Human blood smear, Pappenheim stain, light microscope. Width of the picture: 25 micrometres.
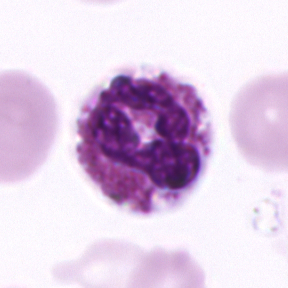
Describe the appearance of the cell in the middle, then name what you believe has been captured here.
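Several lobes make up the nucleus here, curving around a pale central area. The chromatin strikes me as dark purple and coarsely clumped, and I can't make out any nucleoli. The cytoplasm appears packed with coarse granules. I'd call it an eosinophil.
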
